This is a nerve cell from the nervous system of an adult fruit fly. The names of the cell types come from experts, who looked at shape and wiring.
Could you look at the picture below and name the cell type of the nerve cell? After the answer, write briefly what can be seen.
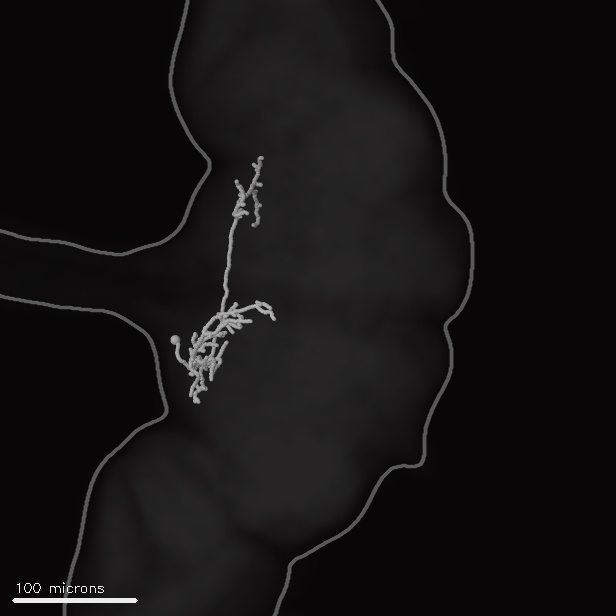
It is of cell type CB1856. This is a central-brain intrinsic neuron. It lies in the brain. The cell body is on the left of the picture. By the scale bar it is about 200 microns tall in this view.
